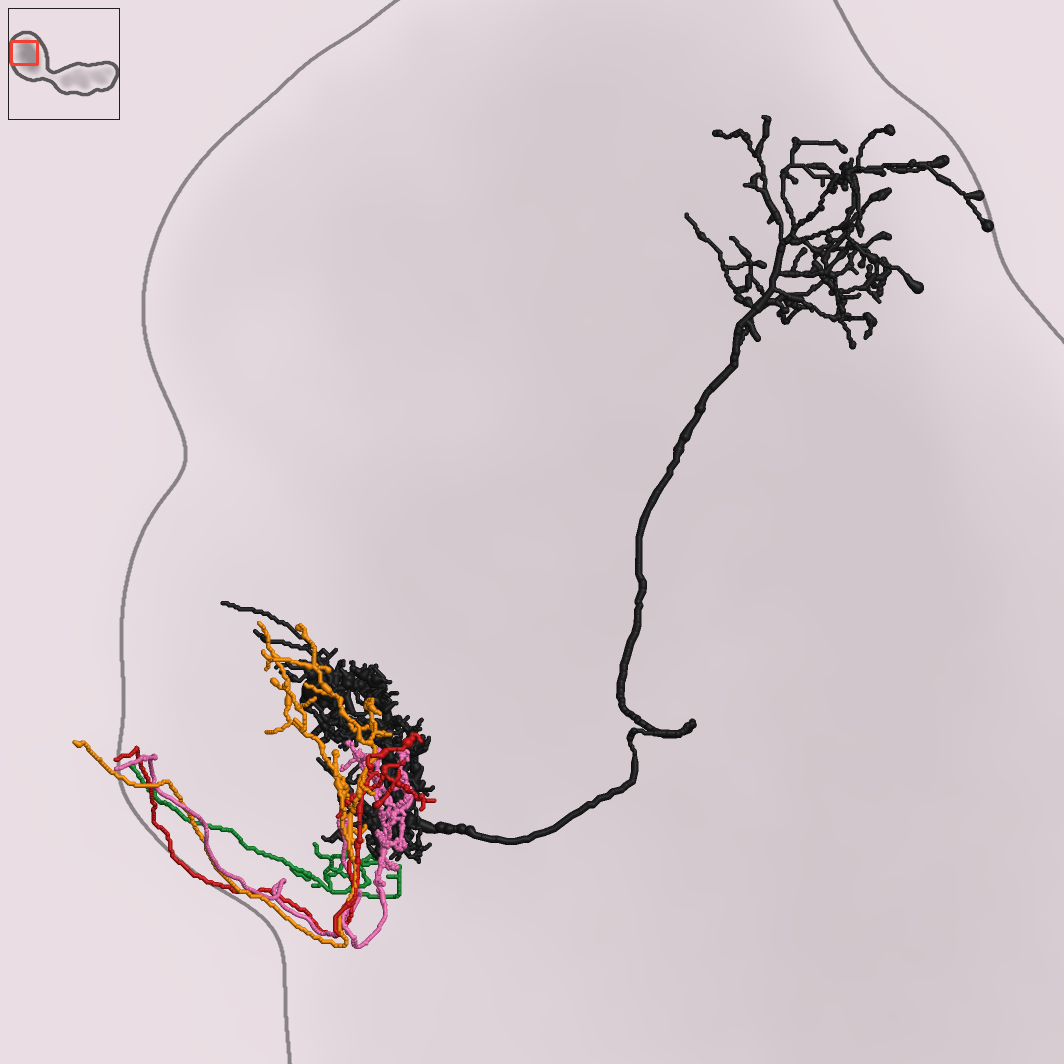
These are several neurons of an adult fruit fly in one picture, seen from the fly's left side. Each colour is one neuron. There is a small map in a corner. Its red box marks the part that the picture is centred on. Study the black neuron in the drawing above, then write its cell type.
VP1m_l2PN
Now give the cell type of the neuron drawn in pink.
TRN_VP1m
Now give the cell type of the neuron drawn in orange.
HRN_VP1d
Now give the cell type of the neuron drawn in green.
ORN_V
